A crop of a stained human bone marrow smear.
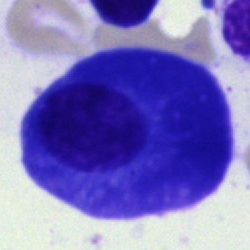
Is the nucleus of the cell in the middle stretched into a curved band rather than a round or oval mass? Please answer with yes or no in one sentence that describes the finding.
No, the cell's nucleus is gathered into one compact round or oval mass.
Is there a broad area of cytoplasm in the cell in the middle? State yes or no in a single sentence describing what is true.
Yes, there is a wide area of cytoplasm around the nucleus.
